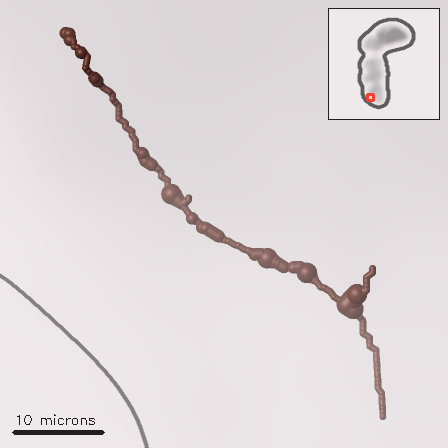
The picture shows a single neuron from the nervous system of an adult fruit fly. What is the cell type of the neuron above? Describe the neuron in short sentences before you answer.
The drawing shows no cell body. By the scale bar it is about 45 microns tall in this view. It has a dozen or fewer branch ends. It is a sensory neuron entering the nerve cord. Its cell type is SNta27.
